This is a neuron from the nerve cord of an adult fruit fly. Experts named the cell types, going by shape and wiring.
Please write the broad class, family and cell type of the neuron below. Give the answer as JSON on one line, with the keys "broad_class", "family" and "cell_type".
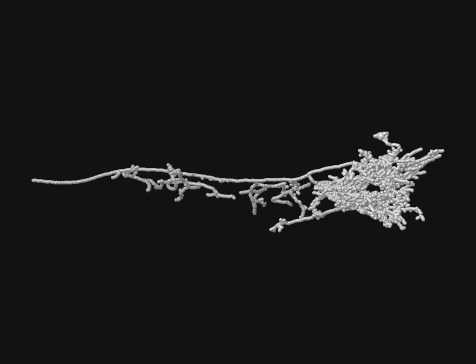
{"broad_class": "ascending neuron", "family": "hemilineage 23B", "cell_type": "AN23B003"}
